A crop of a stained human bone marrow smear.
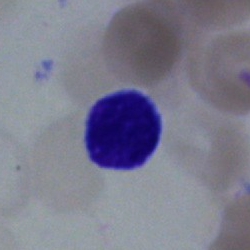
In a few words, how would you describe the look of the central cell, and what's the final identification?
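The central cell has a round, smooth outline. Its chromatin stains a dense, dark blue-purple throughout. The cytoplasm is scant, forming no more than a barely visible rim around the nucleus. No granules are seen around the nucleus. The cell is a lymphocyte.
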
